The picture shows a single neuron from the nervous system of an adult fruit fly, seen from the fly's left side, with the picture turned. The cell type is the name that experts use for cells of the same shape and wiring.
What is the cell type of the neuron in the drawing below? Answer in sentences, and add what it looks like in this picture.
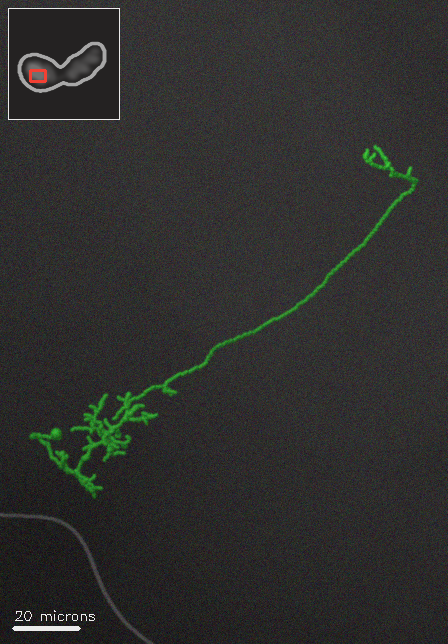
The cell type is Tm5c. It is an optic-lobe intrinsic neuron. By the scale bar it is about 120 microns wide in this view. In this view it is about as wide as it is tall.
